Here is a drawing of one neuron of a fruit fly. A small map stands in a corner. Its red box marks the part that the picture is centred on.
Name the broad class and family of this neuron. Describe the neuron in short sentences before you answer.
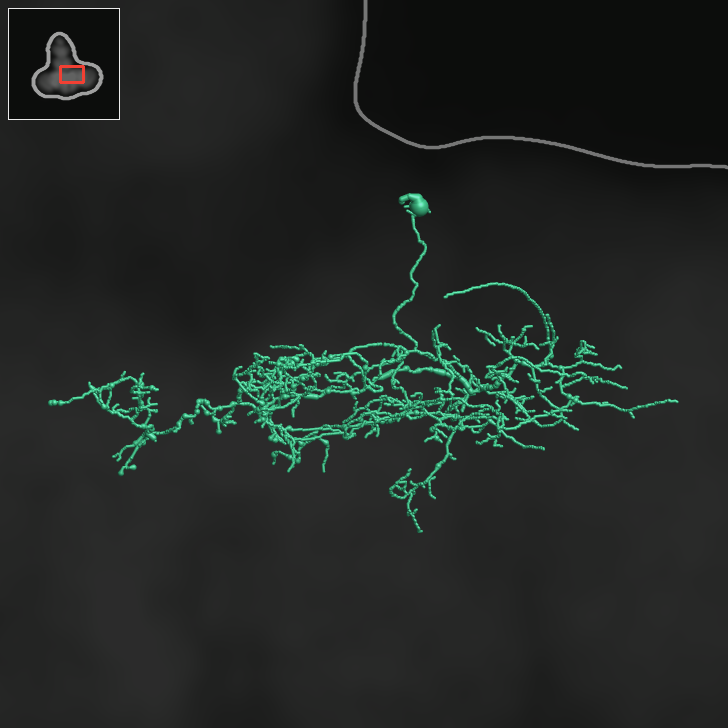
The cell body can be seen at the top of the picture. As drawn here it is wider than it is tall. This is a central-brain intrinsic neuron. The family is hemilineage PSp3.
